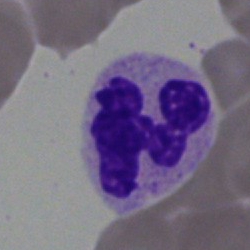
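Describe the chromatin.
Dark purple and densely clumped.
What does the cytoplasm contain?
Fine, faint purplish granules, within a moderate rim of pale lilac cytoplasm surrounding the nucleus.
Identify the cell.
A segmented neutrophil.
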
